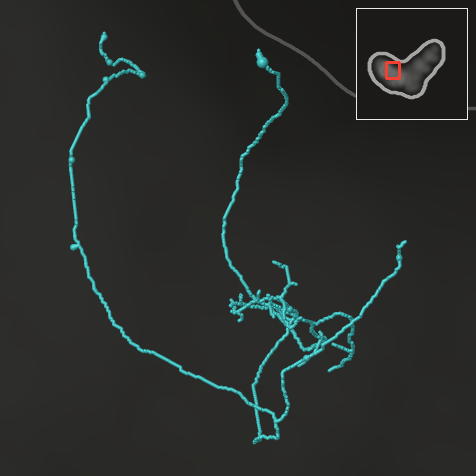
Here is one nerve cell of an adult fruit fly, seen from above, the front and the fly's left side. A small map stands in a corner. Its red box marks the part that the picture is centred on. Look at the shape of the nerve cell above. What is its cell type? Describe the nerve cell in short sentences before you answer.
The cell body is at the top of the picture. In this view it is about as wide as it is tall. It is a central-brain intrinsic neuron. It is of cell type FS3_d.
